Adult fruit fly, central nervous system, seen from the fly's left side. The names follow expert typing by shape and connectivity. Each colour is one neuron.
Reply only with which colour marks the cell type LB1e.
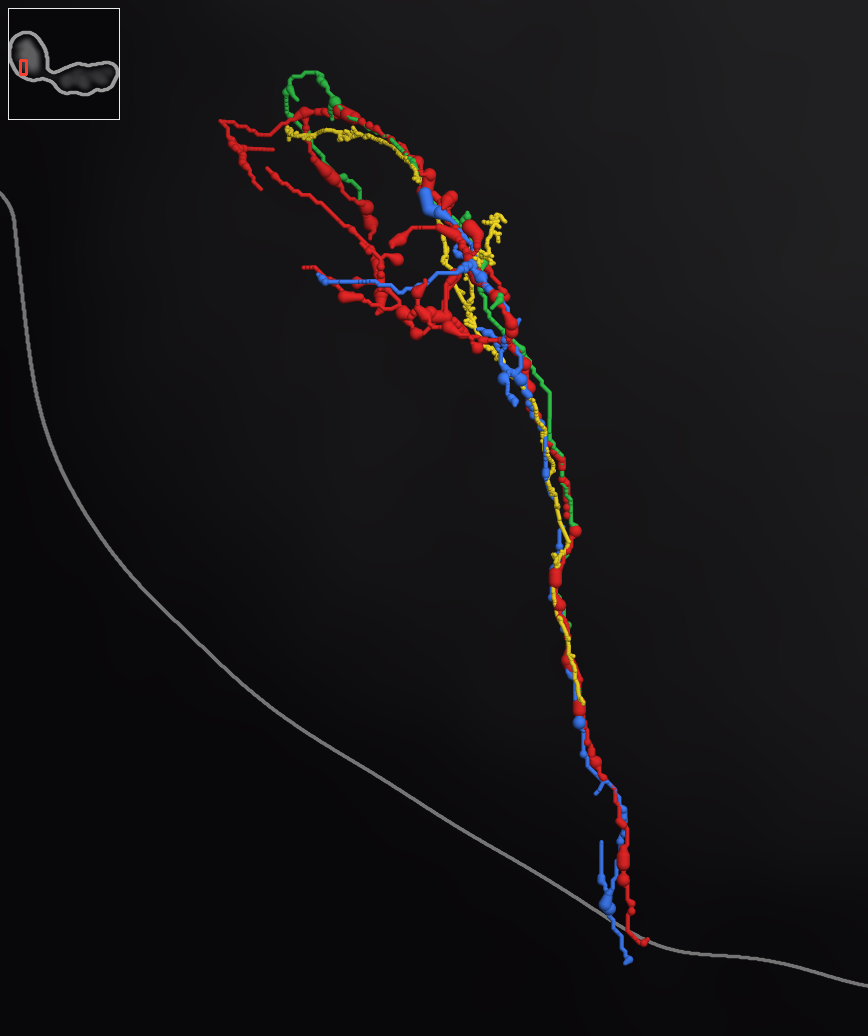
green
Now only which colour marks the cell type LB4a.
blue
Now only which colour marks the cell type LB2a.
red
